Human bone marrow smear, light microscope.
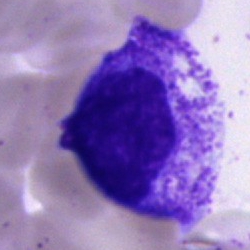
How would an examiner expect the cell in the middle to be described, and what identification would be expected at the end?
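Nucleus toward left side of cell, very dark purple; no nucleolus visible. Cytoplasm pale lilac, a crescent to the right of the nucleus. Small clear spaces among the granules, upper right cytoplasm. Cell is a promyelocyte.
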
